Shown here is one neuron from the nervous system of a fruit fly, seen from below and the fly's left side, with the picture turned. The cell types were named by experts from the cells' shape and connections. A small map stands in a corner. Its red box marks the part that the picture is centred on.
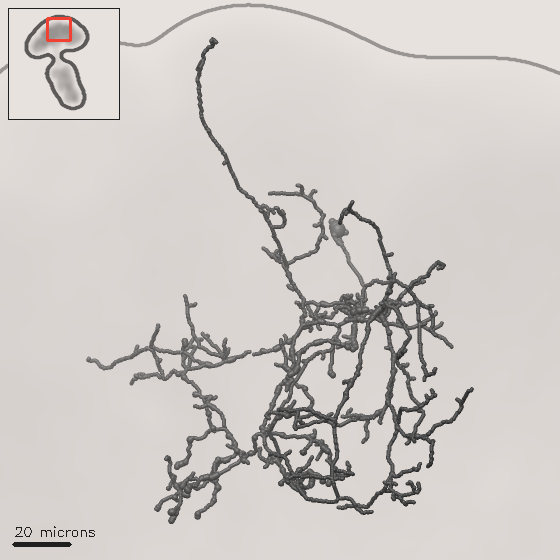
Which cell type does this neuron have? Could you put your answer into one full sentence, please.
Belonging to the cell type IB050 is this neuron.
